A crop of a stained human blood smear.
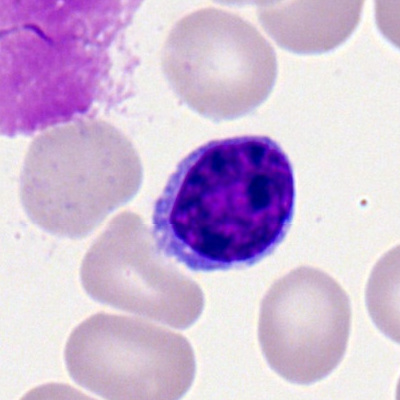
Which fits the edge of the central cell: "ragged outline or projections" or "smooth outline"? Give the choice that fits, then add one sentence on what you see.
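Ragged outline or projections. The outer edge of the cytoplasm is slightly ragged on the left.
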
